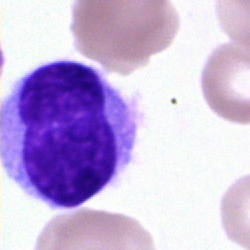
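Hairy cell at the centre of a stained bone marrow smear. Its nucleus occupies most of the cell and has a notch cutting into its left side. Around it lies a moderate rim of pale bluish-lilac cytoplasm, free of vacuoles.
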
